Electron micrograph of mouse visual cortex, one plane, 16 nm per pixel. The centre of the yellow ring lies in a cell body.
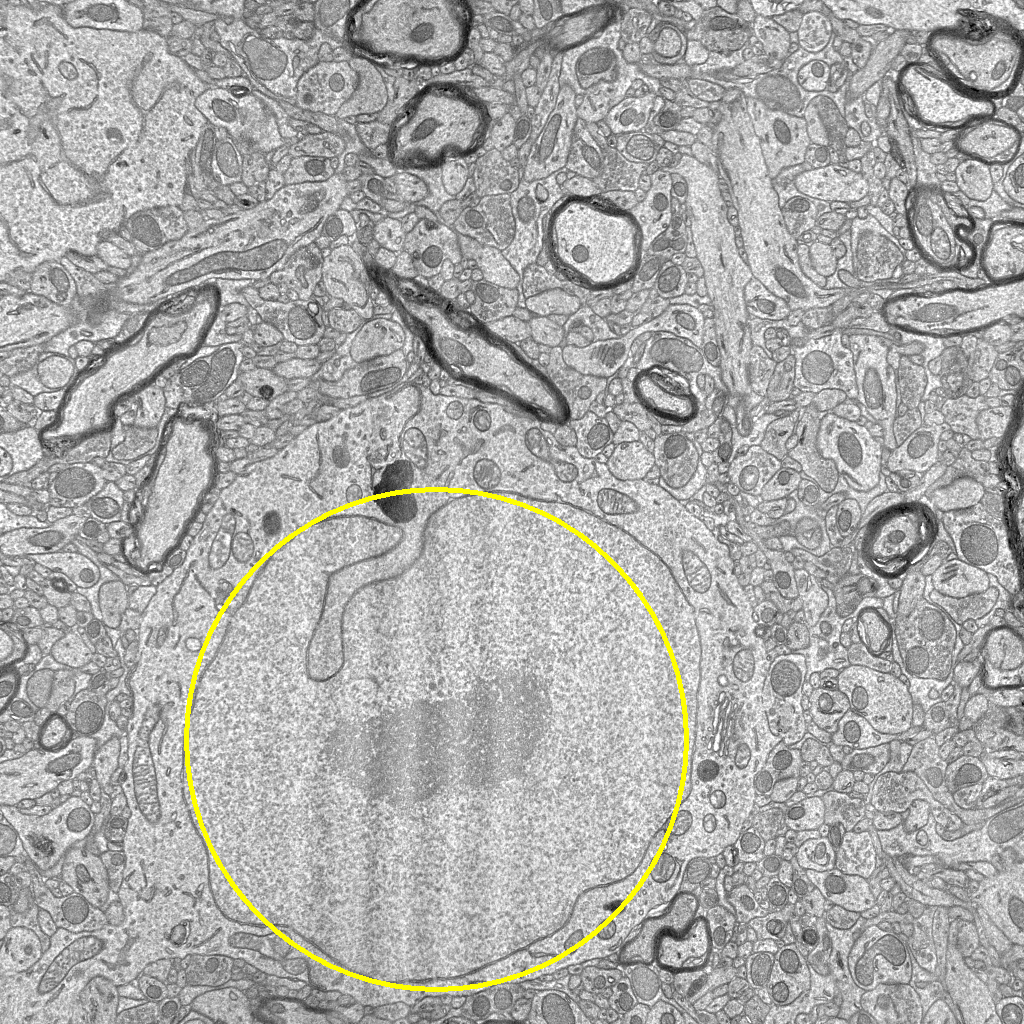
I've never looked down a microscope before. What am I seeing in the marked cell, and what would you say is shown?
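A round nucleus, filling most of the ring, is what I notice first. One deep, finger-like fold of its envelope reaches in from the top, and a very dark oval body sits at the top edge just where that fold begins. The chromatin looks pale and finely dispersed, no dense clumps along the envelope. So: an excitatory neuron.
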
